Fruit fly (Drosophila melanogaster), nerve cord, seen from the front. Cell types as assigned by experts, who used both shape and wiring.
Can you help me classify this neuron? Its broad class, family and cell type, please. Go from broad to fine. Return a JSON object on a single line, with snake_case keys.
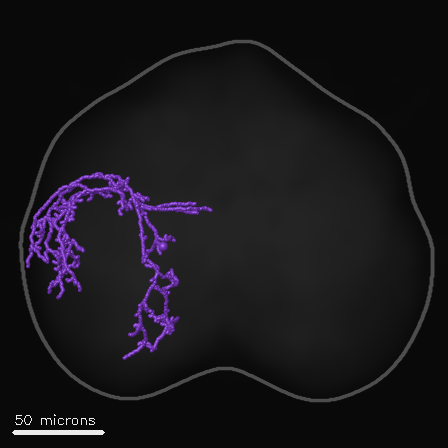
{"broad_class": "nerve-cord intrinsic neuron", "family": "hemilineage 08A", "cell_type": "IN08A030"}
